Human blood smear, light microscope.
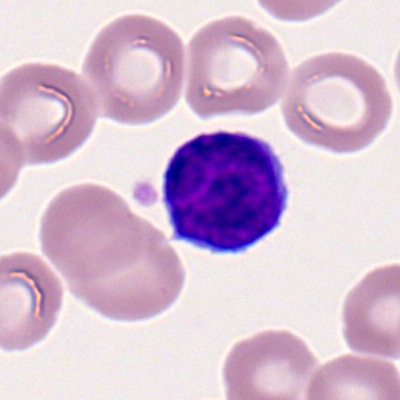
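Lymphocyte, with dark purple, coarsely clumped chromatin. There's almost no cytoplasm visible around the nucleus. You won't spot any granules or vacuoles anywhere in the cell, either.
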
